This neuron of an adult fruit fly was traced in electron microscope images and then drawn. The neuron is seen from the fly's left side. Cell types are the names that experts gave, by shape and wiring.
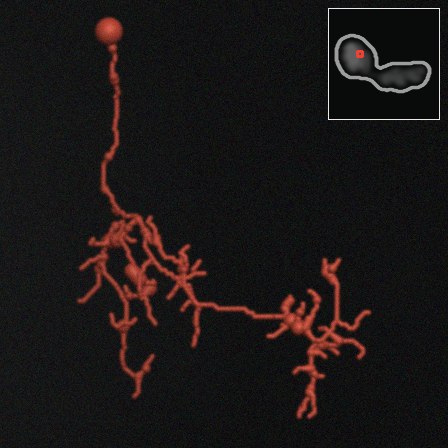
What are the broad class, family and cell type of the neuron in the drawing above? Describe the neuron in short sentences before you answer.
The cell body can be seen at the upper left of the picture. The picture shows dozens of branch ends. It is an optic-lobe intrinsic neuron. The family is Mi. Its cell type is Mi2.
